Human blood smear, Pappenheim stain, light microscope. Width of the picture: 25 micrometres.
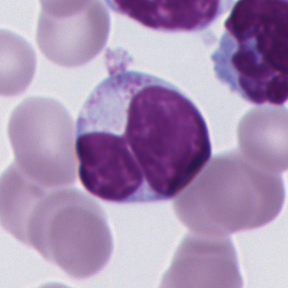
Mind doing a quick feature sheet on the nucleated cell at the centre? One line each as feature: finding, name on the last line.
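Lobes: nucleus split into two, the larger on the right, the smaller at the lower left
Size: about 12 micrometres across
Nuclear area: about 70% of the cell's area
Cytoplasm: mostly in the upper-left part of the cell
Tint: very pale greyish blue
Granules: fine, pinkish-purple, scattered through the cytoplasm
Cell type: large granular lymphocyte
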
